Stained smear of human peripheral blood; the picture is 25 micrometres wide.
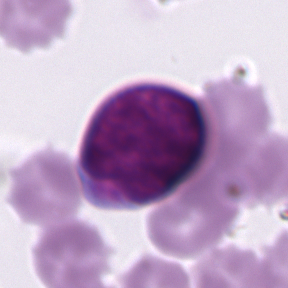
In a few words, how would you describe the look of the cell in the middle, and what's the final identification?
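Outline: smooth and rounded-oval. Surface: no projections or blebs. Chromatin: dark purple, in a fine, mottled pattern. Cytoplasm: no vacuoles seen. Name: myeloblast.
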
